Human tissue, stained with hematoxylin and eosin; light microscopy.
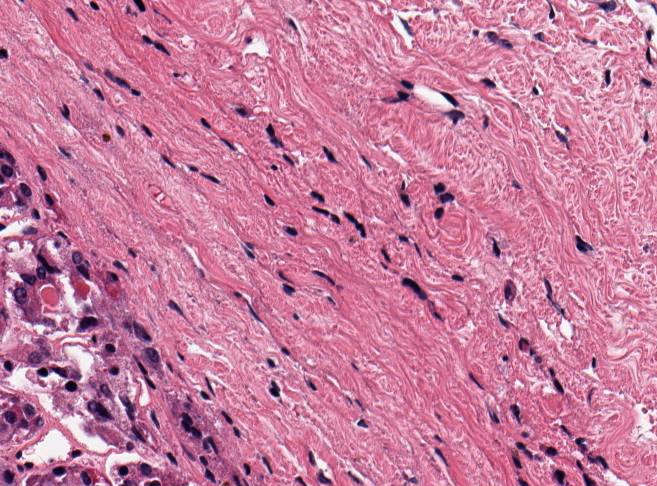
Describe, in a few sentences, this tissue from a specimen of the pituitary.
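The field consists largely of dense collagenous stroma, with a small cellular area confined to the lower left corner. Its collagen fibres are pink and wavy. Stromal nuclei are dark, elongated and spindle-shaped, and lie parallel to the fibres. No fat cells are present anywhere in the field.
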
